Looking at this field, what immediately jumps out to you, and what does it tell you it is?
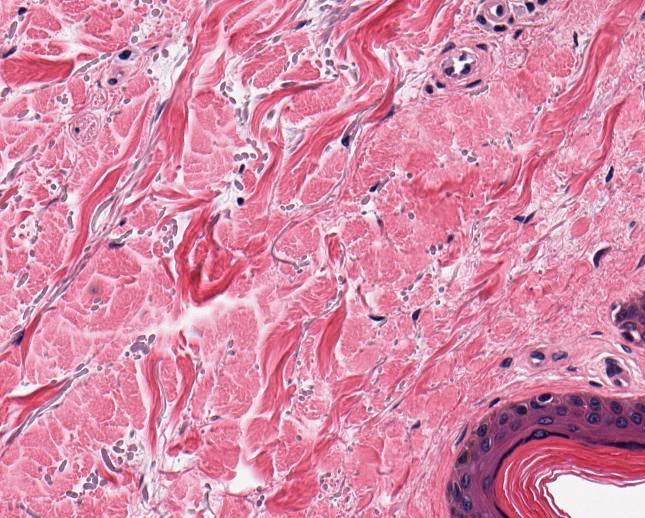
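This field mainly shows dermis. Look first at the dense pink fibre bundles filling most of it, with sparse, small, dark nuclei between them, many spindle-shaped.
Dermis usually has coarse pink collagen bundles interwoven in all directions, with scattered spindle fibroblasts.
Those sparse nuclei also set it apart from peripheral nerve, whose fascicles are usually crowded with Schwann cell nuclei.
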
